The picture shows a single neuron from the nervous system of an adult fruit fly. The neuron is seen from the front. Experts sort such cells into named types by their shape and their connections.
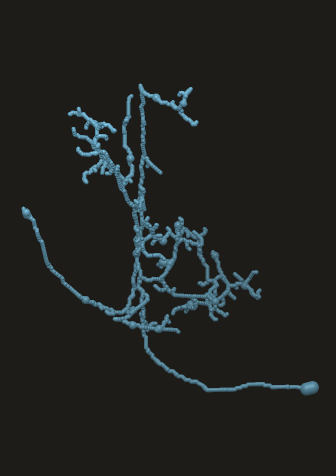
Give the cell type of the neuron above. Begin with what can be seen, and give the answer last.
Its cell body lies at the lower right of the picture. The picture shows dozens of branch ends. It is a nerve-cord intrinsic neuron. Its cell type is IN01B083_b.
